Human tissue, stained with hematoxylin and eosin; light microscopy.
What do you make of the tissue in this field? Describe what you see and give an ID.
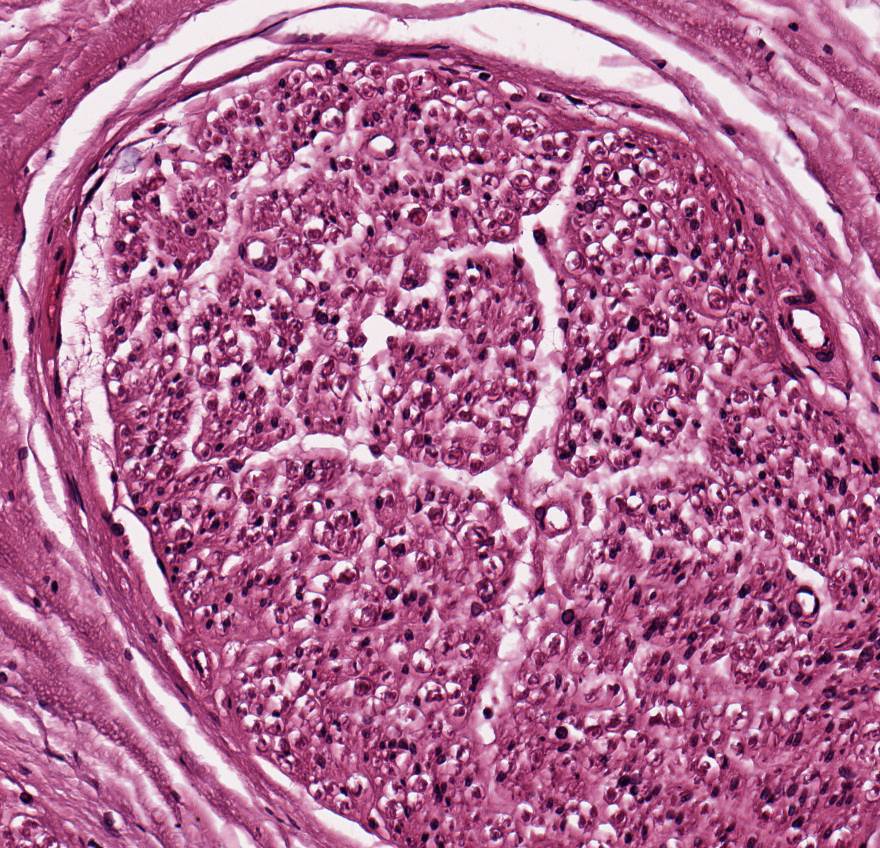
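One large rounded bundle, wrapped by thin concentric layers, fills most of the field. Small round cross-sectioned profiles pack it, many showing a pale ring around a central pink dot. Small dark oval to elongated nuclei lie singly among them. The wrapping is several thin layers of flattened cells with elongated dark nuclei. This is tibial nerve.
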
